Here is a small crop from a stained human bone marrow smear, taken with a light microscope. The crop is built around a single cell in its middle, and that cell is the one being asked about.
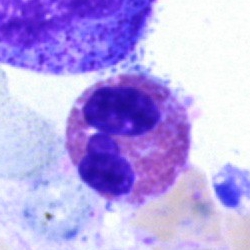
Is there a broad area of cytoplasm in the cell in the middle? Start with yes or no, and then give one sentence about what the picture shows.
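Yes. The cytoplasm is abundant and pinkish-orange.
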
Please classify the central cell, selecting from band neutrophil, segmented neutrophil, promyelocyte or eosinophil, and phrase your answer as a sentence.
The identification for the central cell is an eosinophil.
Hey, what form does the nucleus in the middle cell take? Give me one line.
You can count two or more lobes in this nucleus.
